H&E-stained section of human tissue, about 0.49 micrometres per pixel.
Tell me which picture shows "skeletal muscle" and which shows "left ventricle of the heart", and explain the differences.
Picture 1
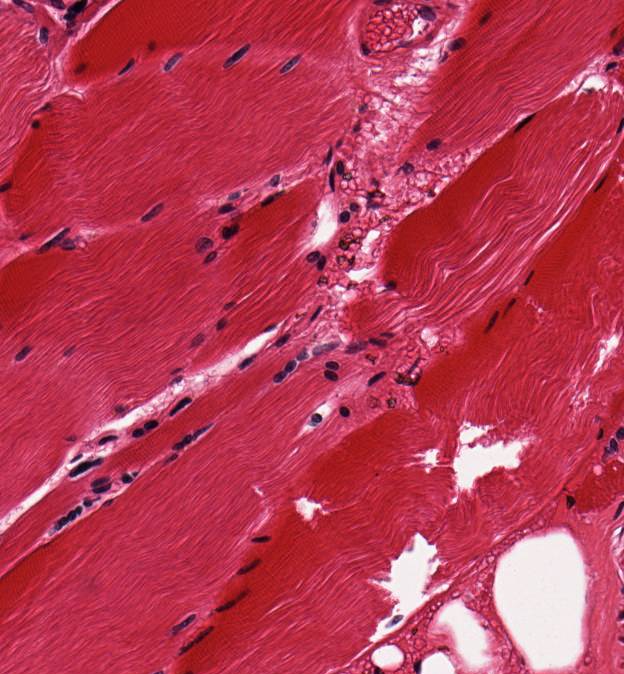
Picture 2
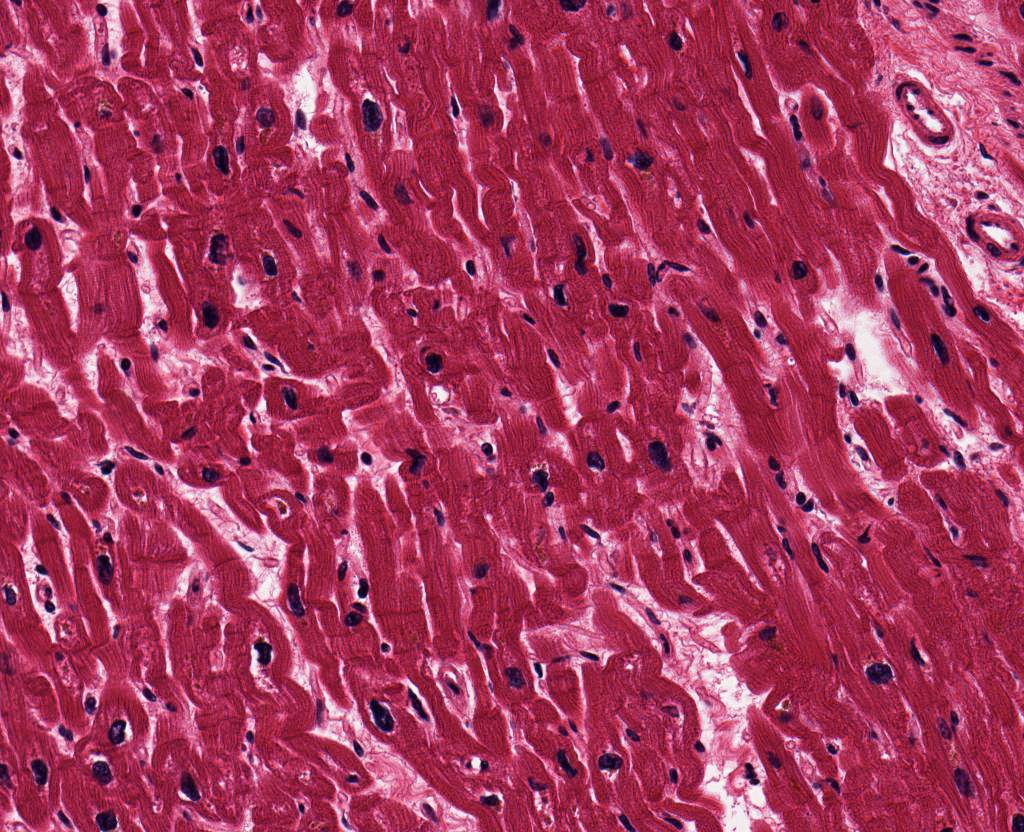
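So the first picture is skeletal muscle, and the second is left ventricle of the heart. Looking at the nuclei first, I see in picture 1 that they are dark, flattened and elongated, and sit at the edges of the fibres.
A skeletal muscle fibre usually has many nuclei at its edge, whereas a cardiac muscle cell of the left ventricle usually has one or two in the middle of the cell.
Next, the fibres themselves: in picture 2 they branch and join with neighbouring fibres, while in picture 1 their cytoplasm shows fine longitudinal lines, wavy in many fibres.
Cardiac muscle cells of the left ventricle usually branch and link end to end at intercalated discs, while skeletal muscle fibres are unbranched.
I also notice fine yellow-brown granules near some nuclei in the heart.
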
